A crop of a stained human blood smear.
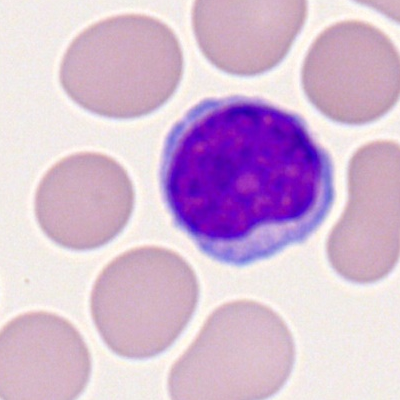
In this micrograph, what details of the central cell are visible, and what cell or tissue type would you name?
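Roughly round in outline, the cell has a slightly uneven edge. The cytoplasm forms only a thin rim around the nucleus, widest along the bottom of the cell. No distinct coloured granules are present in the cytoplasm. The cell is a lymphocyte.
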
